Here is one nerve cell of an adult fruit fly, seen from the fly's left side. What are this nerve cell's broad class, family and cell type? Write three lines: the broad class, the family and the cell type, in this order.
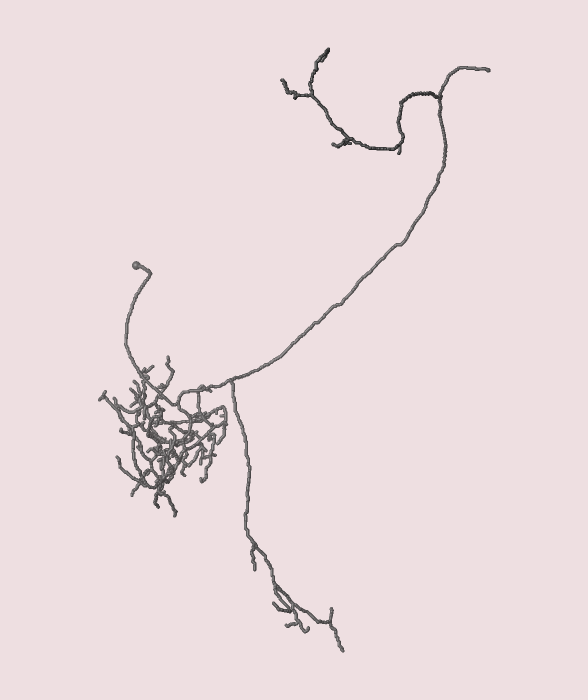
central-brain intrinsic neuron
hemilineage ALad1
M_adPNm5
